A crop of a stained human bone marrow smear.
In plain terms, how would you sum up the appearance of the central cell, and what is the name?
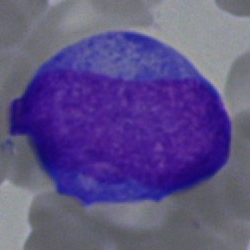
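Outline roughly oval, slightly wider than tall. Chromatin finely stippled, fairly even across the nucleus. Cytoplasm widest as a band above the nucleus. Small squared bump projecting from the left edge. Cell: blast.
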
